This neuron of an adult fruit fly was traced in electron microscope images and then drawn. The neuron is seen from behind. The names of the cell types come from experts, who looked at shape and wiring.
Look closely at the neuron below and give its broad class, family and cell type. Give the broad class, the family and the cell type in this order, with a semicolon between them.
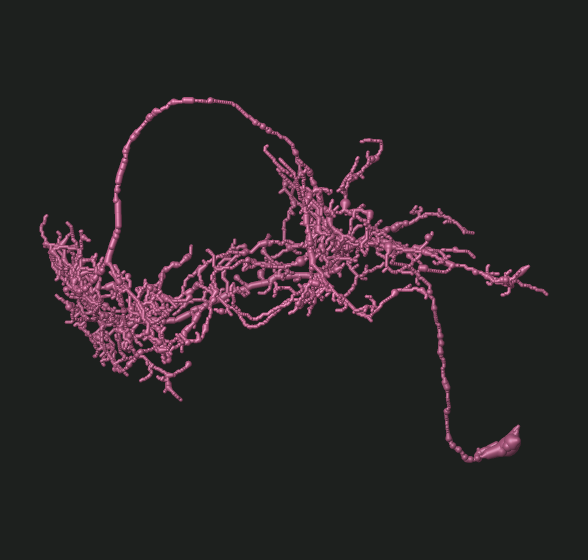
central-brain intrinsic neuron; hemilineage MX3; GNG581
